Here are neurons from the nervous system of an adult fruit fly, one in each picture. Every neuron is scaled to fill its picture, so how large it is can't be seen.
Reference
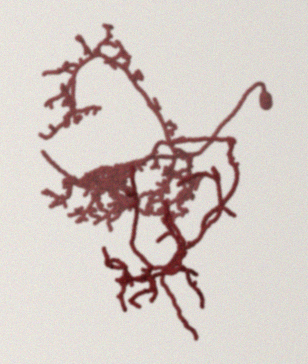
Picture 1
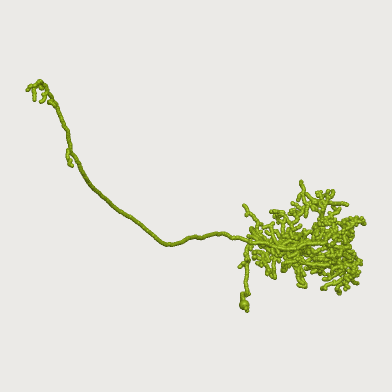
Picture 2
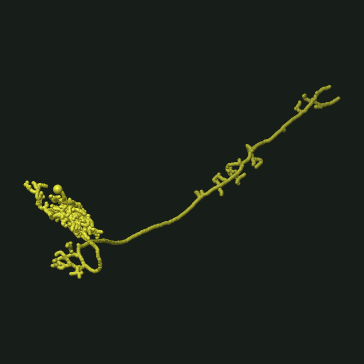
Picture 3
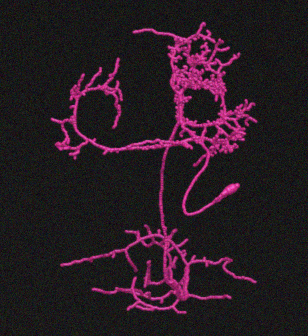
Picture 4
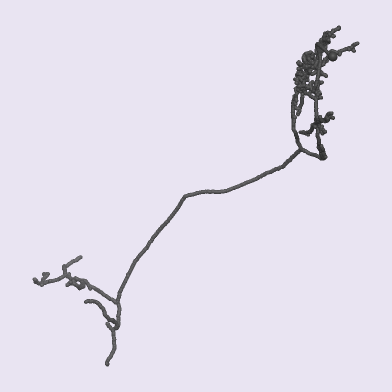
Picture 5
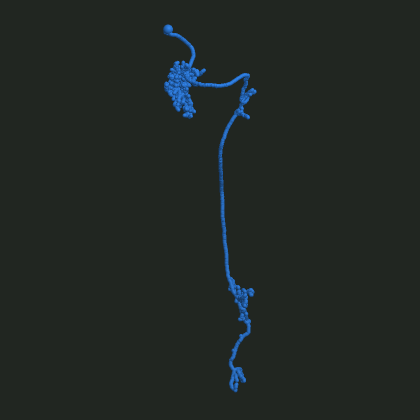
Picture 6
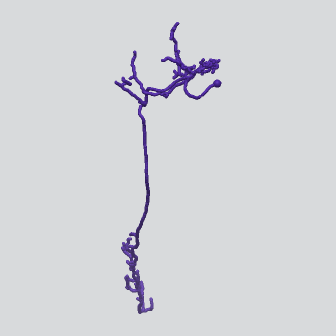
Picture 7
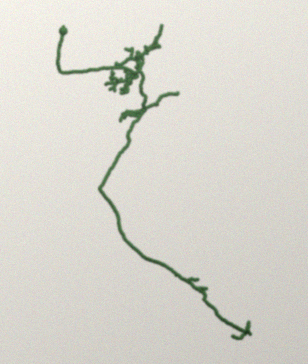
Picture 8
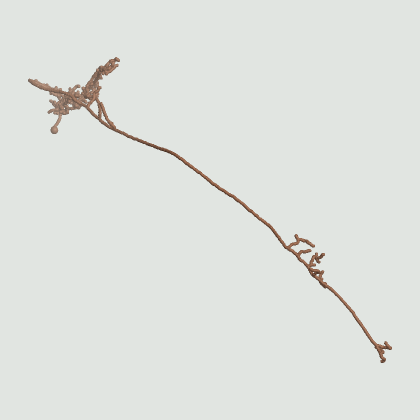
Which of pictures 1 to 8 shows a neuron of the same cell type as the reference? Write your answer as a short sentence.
The neuron in picture 3 is of the same cell type.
